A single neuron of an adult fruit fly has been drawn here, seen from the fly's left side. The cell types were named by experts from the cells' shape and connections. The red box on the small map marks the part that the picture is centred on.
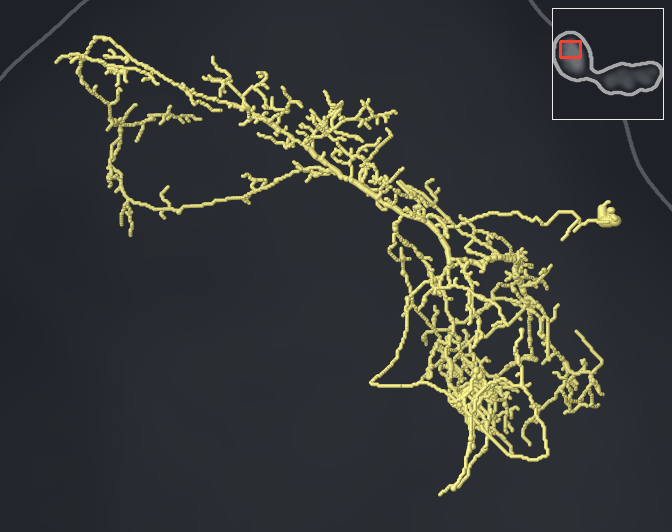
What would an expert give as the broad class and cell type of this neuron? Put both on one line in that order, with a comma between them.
central-brain intrinsic neuron, SMP547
